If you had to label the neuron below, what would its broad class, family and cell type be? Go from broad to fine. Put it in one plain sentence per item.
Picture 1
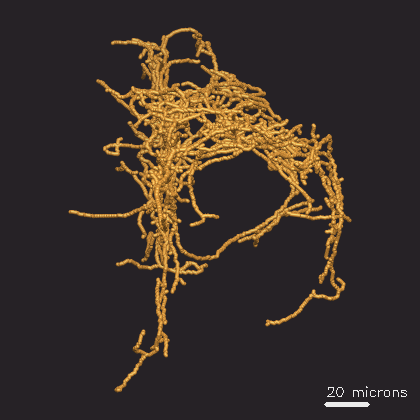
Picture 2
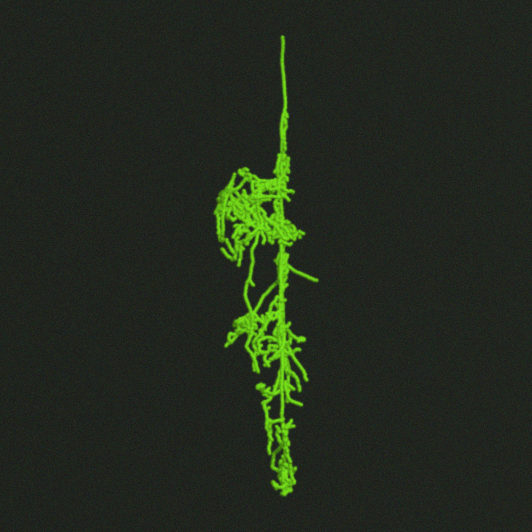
A descending neuron of hemilineage LB0_posterior, type DNge150.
